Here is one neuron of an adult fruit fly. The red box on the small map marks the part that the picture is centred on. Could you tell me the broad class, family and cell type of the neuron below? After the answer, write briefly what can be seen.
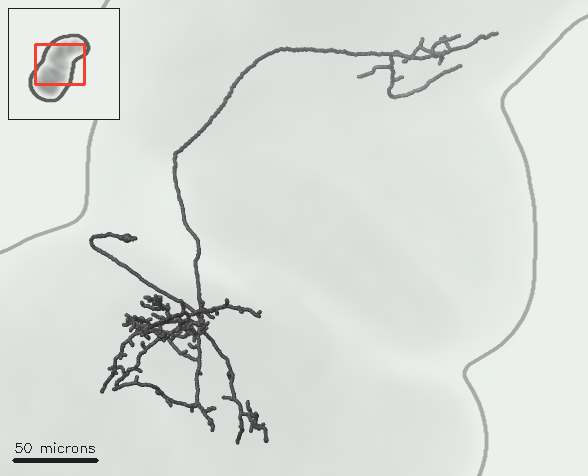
This is a descending neuron. The family is hemilineage LB12. It is of cell type DNg02_a. Its cell body lies on the left of the picture. From top to bottom in the picture it spans about 250 microns. The picture shows dozens of branch ends.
